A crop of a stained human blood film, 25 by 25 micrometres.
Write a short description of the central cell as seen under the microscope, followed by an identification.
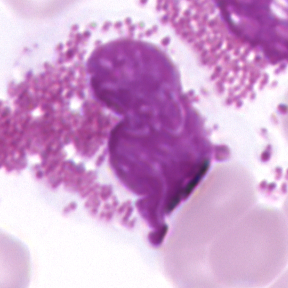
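The chromatin is stained dark purple. Coarse, round granules of a purple-magenta colour are present, most of them lying to the left of the nucleus. This cell is an eosinophil.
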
